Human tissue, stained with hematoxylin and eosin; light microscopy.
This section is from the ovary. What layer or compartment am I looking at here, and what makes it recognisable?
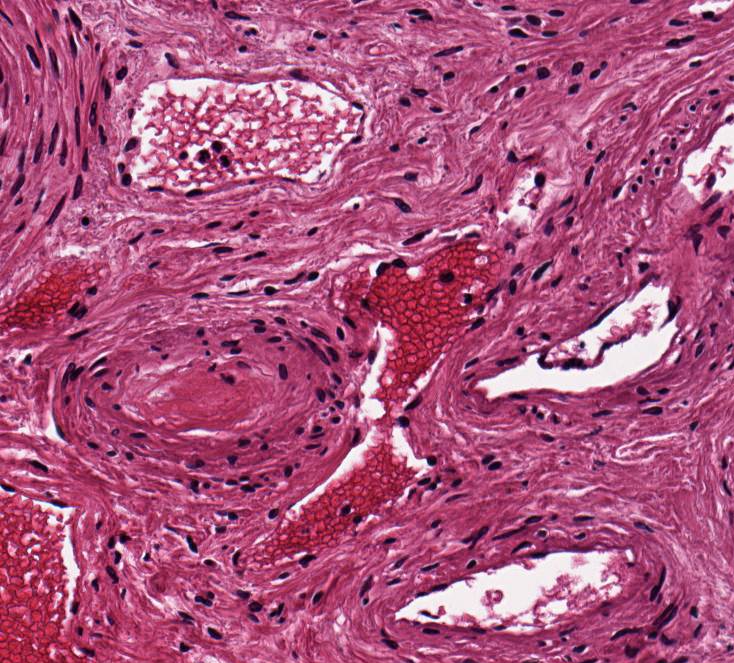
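This is ovarian medulla. What decides it is the crowd of vessels of differing size set close together.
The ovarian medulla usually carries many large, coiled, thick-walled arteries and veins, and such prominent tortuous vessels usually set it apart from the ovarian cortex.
Lumens in the centre and at the left edge are tightly packed with red blood cells; the one near top left of centre holds pale, weakly stained red cell outlines instead. Between the vessels lies a dense fibrous stroma of spindle cells with elongated dark nuclei in wavy, interlacing bundles.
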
